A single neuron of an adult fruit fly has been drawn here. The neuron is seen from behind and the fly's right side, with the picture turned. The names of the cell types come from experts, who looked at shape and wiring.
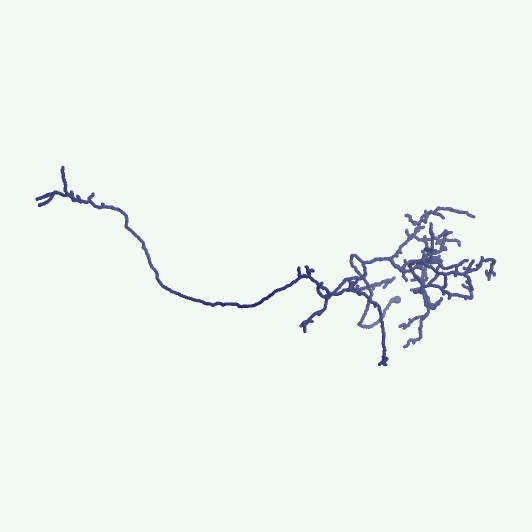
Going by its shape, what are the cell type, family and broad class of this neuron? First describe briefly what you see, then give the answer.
The cell body is on the right of the picture. As drawn here it is wider than it is tall. Its cell type is CB3869. Its family is hemilineage VLPd1. This is a central-brain intrinsic neuron.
